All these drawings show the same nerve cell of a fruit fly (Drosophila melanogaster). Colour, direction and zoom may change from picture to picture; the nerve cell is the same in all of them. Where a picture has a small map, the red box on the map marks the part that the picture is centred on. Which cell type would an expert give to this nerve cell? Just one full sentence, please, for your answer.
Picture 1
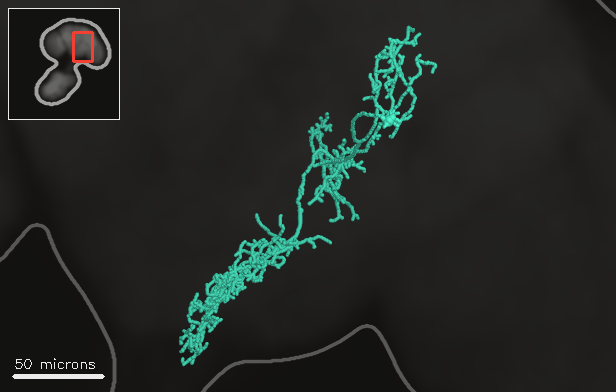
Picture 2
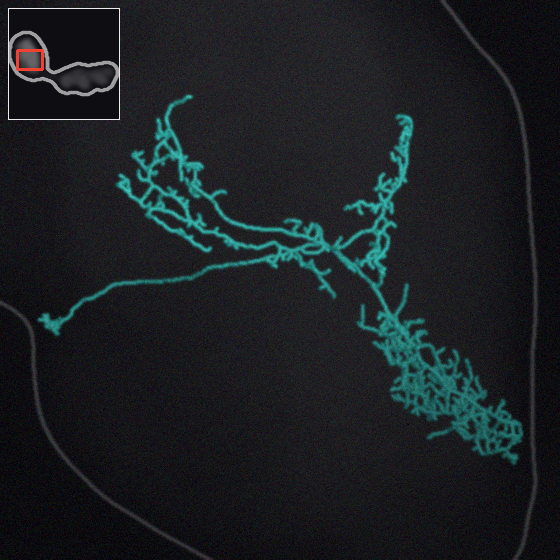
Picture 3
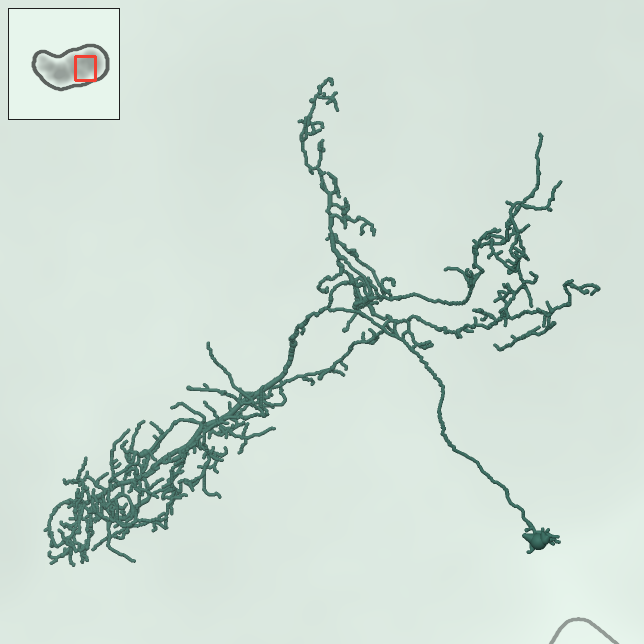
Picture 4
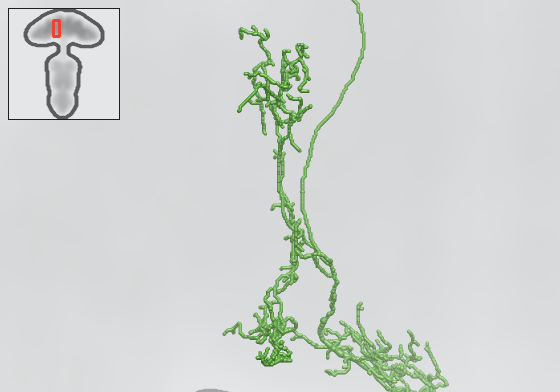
In the scheme of cell types, this nerve cell is CB0675.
